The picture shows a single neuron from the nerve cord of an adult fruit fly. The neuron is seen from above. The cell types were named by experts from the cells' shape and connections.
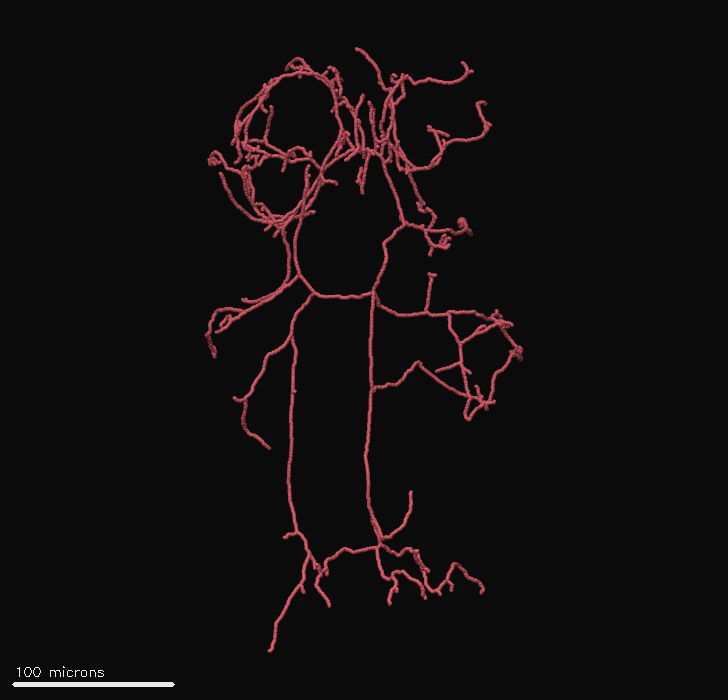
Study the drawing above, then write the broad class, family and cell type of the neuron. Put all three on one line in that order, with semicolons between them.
nerve-cord intrinsic neuron; hemilineage 12A; IN12A027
